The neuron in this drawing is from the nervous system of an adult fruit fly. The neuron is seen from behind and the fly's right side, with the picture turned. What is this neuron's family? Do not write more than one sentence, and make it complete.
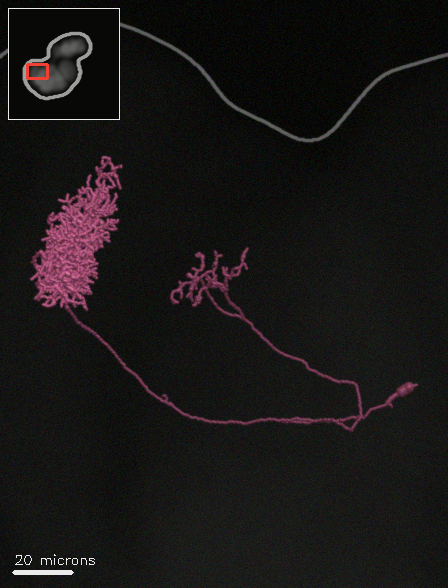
Family membership for the neuron is MeLo.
